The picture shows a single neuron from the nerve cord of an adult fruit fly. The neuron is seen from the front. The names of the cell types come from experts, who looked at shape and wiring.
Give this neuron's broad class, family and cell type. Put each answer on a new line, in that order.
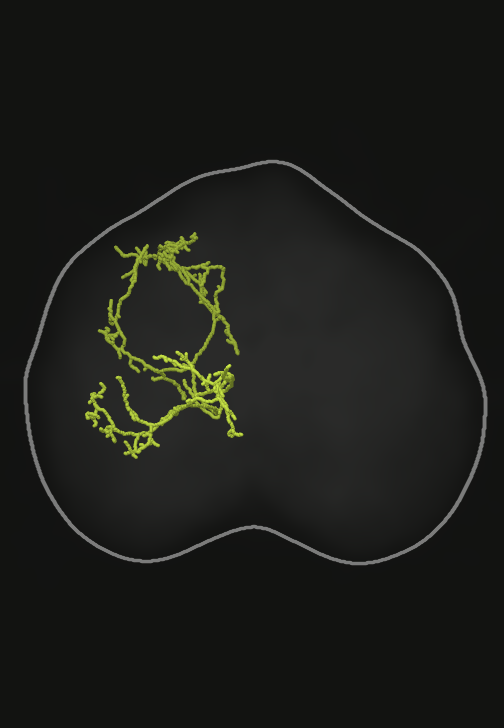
descending neuron
DNg
DNg21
